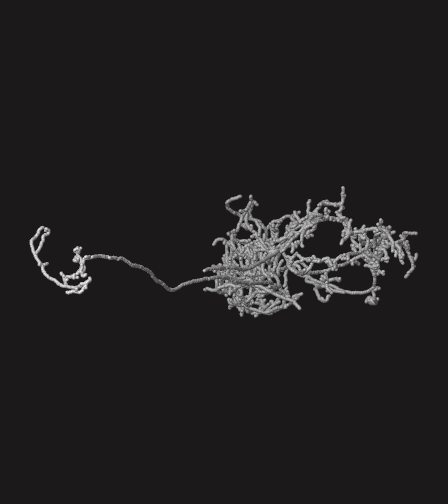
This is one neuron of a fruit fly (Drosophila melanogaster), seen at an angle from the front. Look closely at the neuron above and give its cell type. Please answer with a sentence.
The cell type is ANXXX008.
